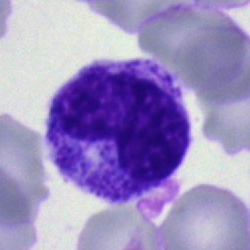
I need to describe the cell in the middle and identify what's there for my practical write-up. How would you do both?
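The nucleus takes up most of this one and sits toward the upper right, with a notch on its lower-left side. Right beside that notch there's a pale, weakly stained patch in the cytoplasm, which is otherwise crowded with small purple granules. It's a metamyelocyte.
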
